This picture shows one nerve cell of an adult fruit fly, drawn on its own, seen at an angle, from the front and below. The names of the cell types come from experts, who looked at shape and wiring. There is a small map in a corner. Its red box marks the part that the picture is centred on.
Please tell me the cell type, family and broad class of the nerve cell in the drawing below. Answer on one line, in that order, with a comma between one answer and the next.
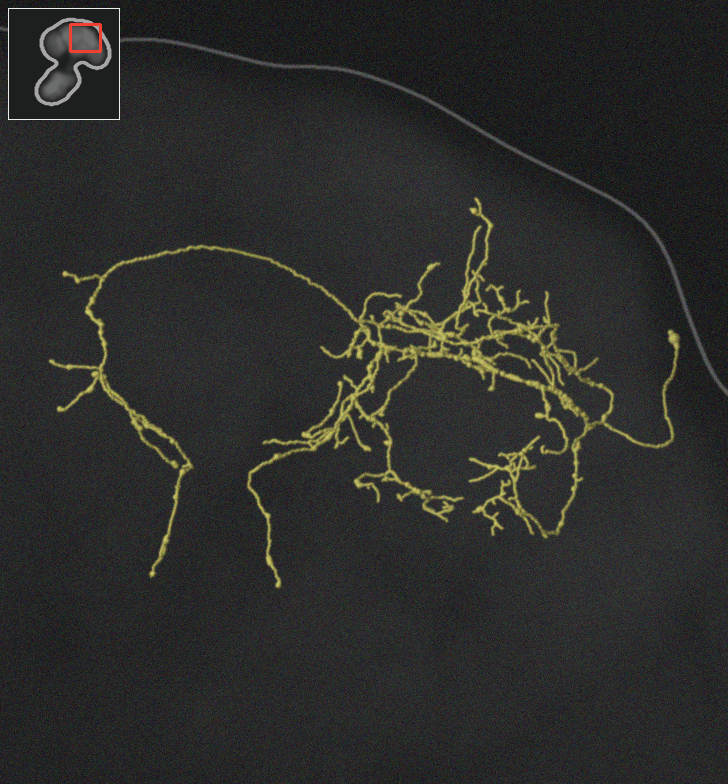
AVLP760m, hemilineage LHl1, central-brain intrinsic neuron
